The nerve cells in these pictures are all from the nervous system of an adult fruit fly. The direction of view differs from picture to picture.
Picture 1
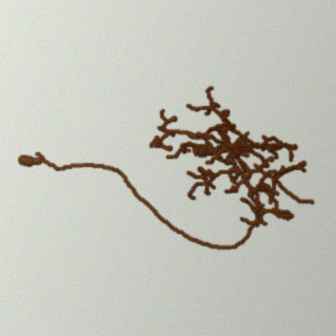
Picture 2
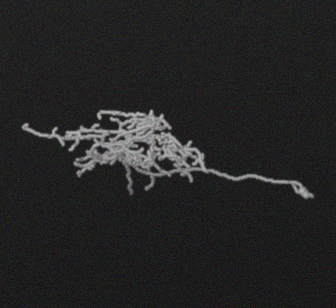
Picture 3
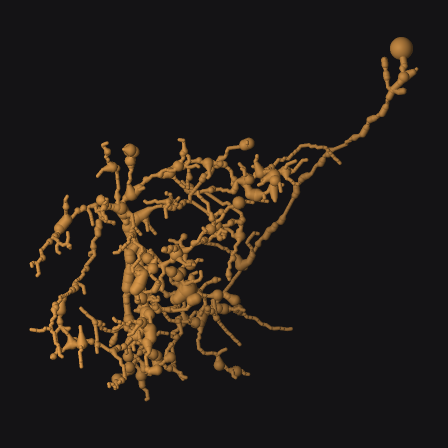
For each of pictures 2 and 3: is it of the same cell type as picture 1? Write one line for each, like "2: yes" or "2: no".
2: no
3: no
